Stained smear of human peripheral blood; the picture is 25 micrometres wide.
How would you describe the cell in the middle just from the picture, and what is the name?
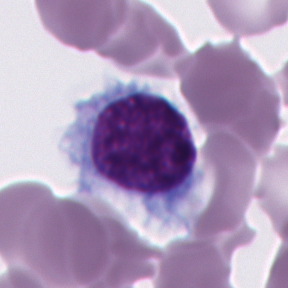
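Start with the border: it is ragged, with many fine hair-like projections, and these are most plentiful on the left side. The pale blue cytoplasm forms a moderate rim around the nucleus. The nucleus sits off-centre toward the right, so more cytoplasm lies on the left and below. This is a hairy cell.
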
